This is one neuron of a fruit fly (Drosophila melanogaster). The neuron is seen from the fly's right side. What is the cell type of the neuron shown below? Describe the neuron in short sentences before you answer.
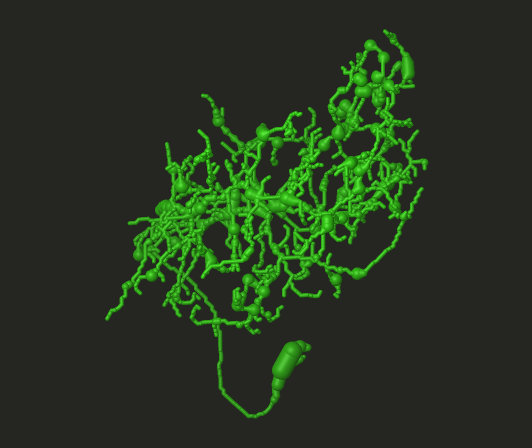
Its cell body lies at the bottom of the picture. Dozens of branch ends can be seen. Its broad class is central-brain intrinsic neuron. Its cell type is AVLP378.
